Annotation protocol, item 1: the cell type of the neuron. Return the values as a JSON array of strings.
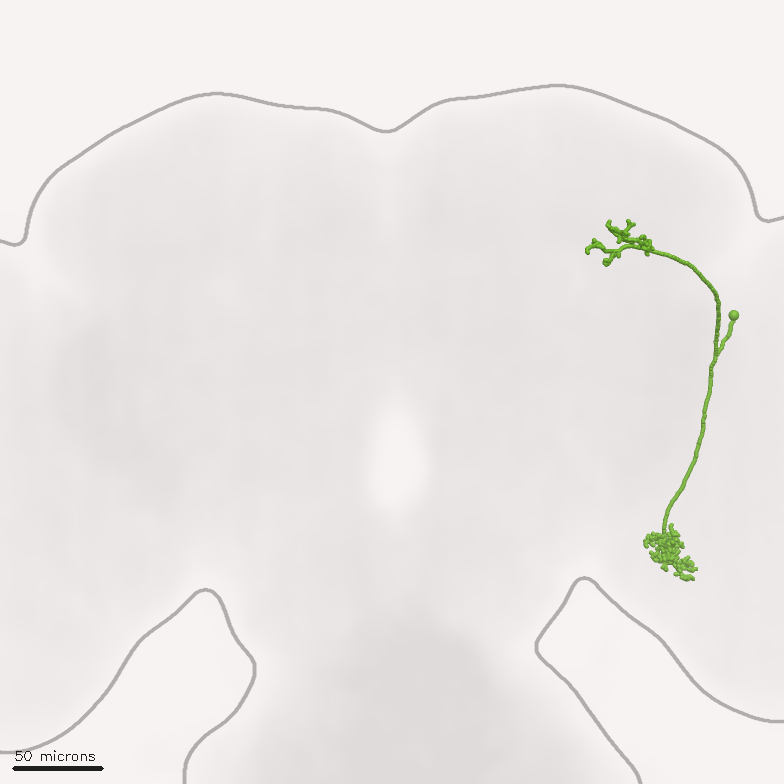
["LC10d"]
